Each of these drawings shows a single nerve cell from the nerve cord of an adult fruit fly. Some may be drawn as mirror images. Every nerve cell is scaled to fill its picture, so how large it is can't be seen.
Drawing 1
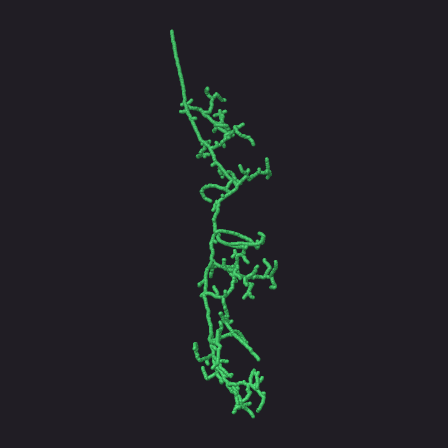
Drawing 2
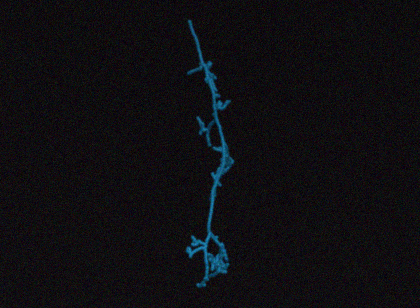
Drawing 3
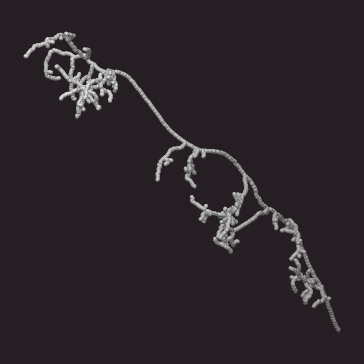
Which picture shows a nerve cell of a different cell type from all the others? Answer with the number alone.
1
